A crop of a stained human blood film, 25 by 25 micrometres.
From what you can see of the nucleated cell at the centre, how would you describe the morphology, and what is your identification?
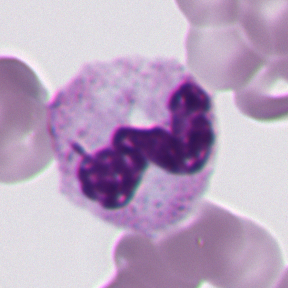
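In outline the cell is roughly round, its edge slightly fuzzy. The nucleus forms a curved band pinched into lobes, running from lower left to upper right, with dark purple, coarsely clumped chromatin. A small thin dark tag juts from the upper left of the left-hand nuclear lobe. This cell is a segmented neutrophil.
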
